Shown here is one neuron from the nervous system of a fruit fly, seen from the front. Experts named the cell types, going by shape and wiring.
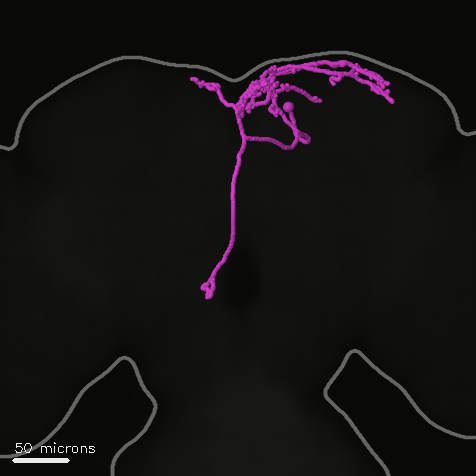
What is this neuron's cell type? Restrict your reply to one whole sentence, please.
This neuron is a member of the SMP727m cell type.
